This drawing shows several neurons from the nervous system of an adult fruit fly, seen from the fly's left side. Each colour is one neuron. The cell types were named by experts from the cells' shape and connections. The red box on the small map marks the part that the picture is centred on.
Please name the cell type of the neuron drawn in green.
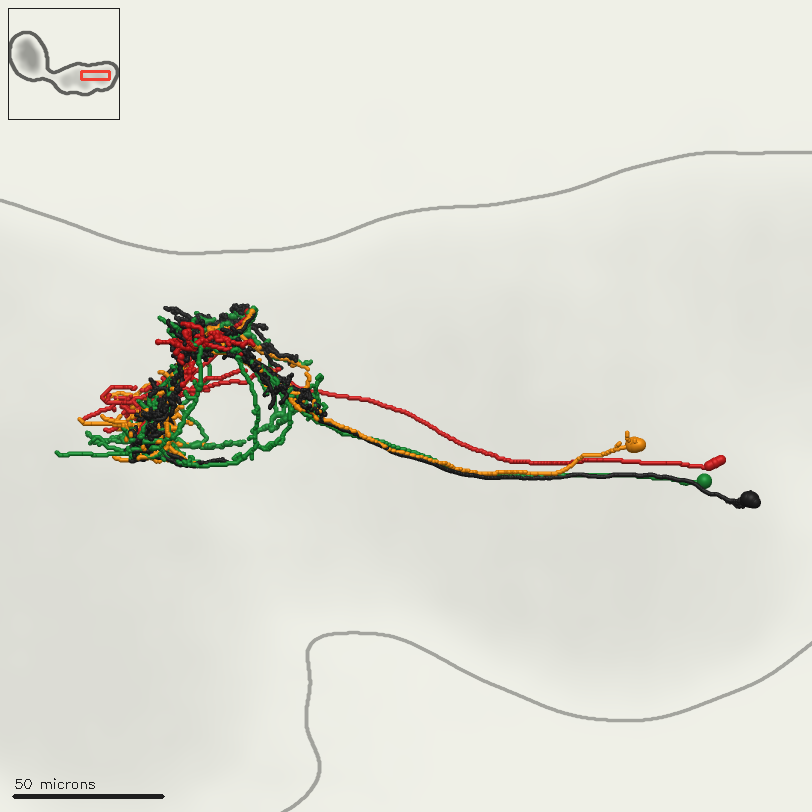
IN06A051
